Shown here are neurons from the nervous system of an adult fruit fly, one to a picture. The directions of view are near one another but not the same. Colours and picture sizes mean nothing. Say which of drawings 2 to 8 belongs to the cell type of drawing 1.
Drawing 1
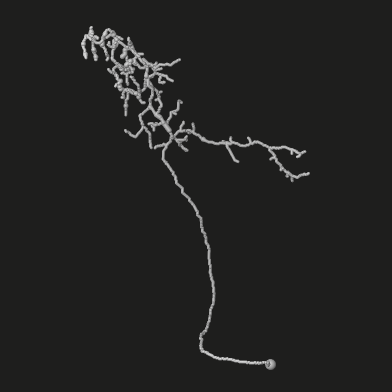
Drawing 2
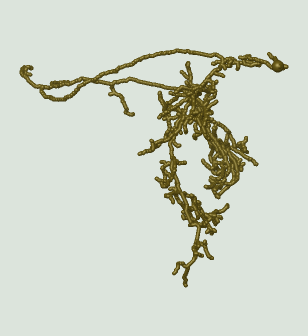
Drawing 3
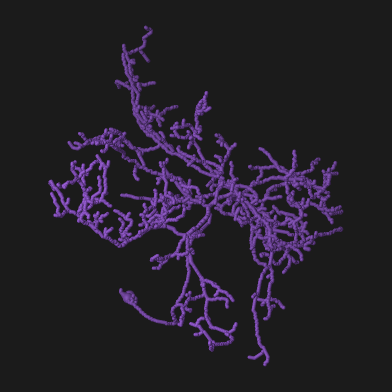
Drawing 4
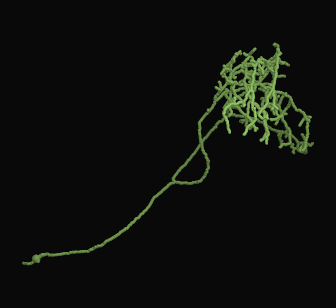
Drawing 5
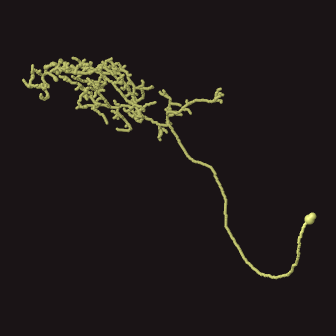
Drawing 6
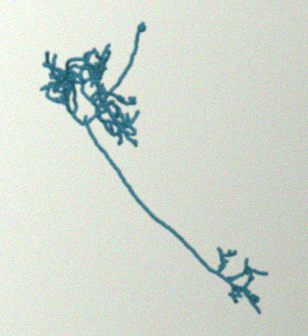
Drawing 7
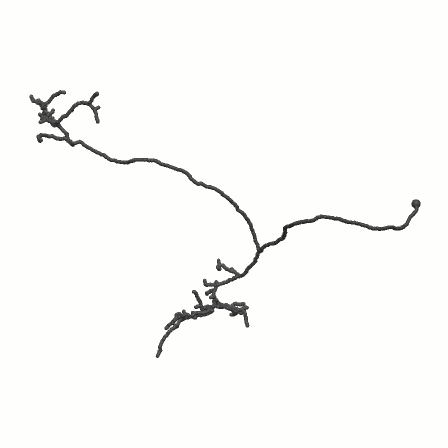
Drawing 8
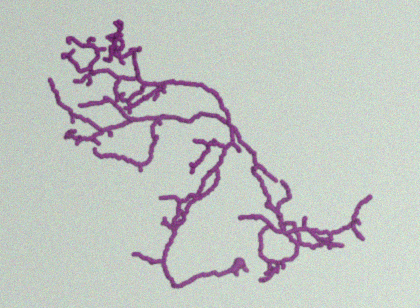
5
